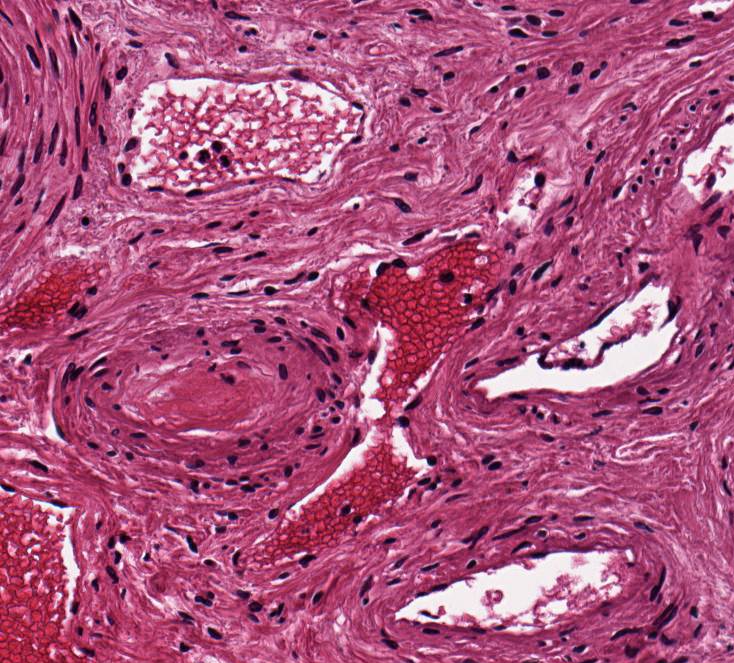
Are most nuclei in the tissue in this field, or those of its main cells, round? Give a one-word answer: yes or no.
No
